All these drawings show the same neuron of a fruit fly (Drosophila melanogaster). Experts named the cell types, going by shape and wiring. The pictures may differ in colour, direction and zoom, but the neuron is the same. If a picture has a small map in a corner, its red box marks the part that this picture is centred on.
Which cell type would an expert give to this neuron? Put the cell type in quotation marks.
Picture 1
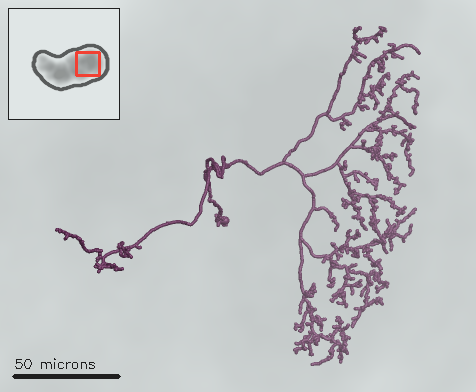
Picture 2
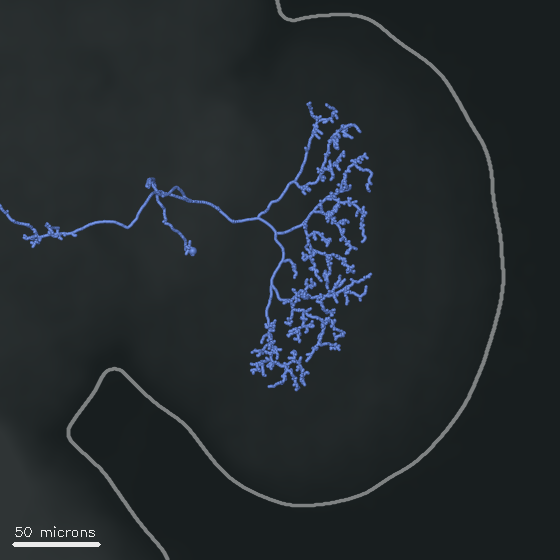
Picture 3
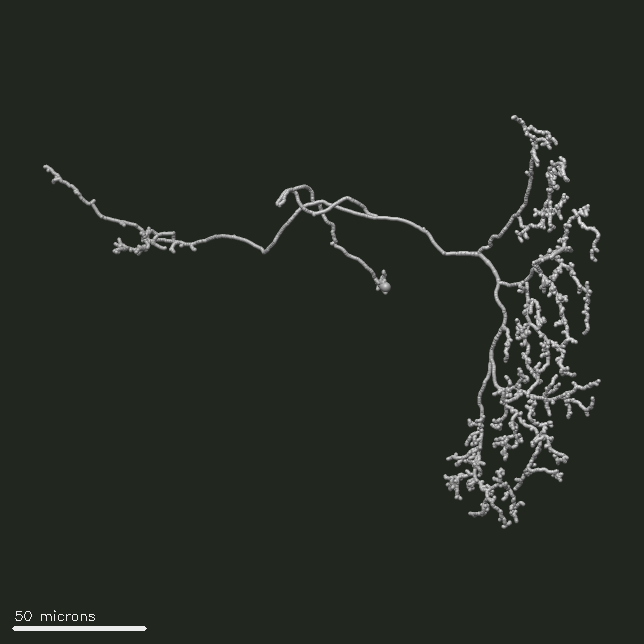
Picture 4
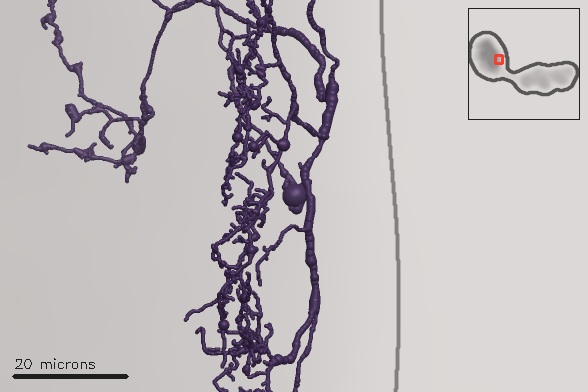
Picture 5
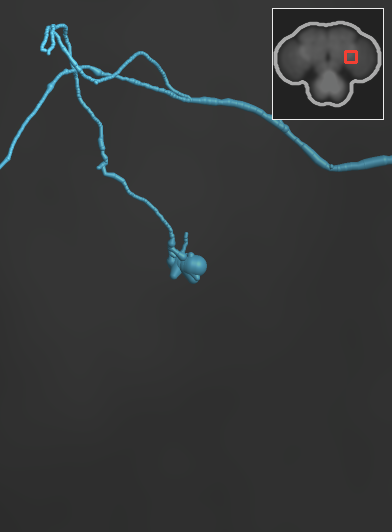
"VST1"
